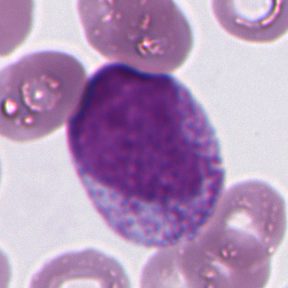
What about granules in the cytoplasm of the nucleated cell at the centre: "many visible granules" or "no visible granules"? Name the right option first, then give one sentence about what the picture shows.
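Many visible granules. The cytoplasm holds many fine purple-red granules.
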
